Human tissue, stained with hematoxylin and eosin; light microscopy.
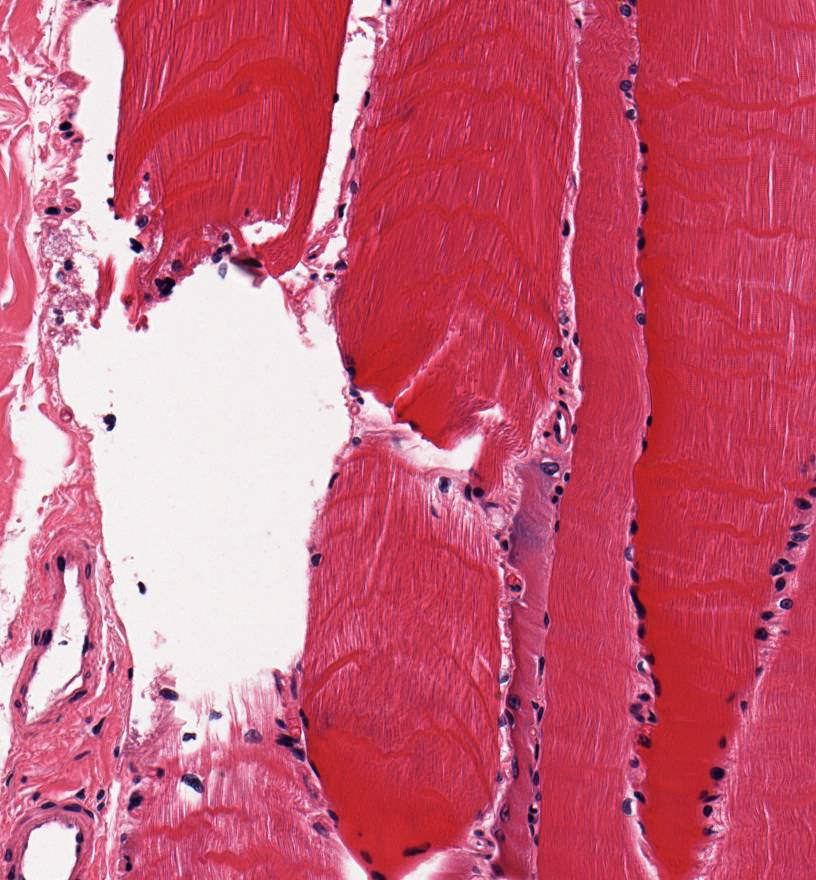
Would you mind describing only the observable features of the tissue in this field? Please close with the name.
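Running top to bottom through the field, I see long, broad muscle fibres. They are wide and unbranched, lying side by side. At the lower left, small blood vessels sit in loose connective tissue. I find no fat cells anywhere. This is skeletal muscle.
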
